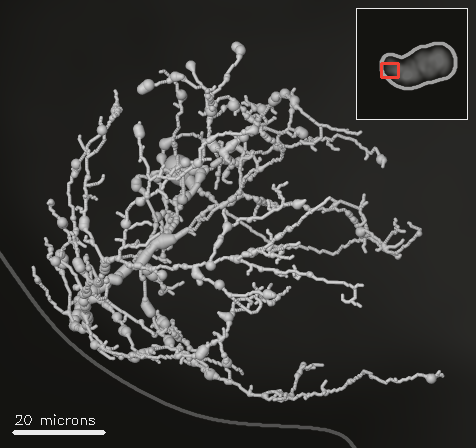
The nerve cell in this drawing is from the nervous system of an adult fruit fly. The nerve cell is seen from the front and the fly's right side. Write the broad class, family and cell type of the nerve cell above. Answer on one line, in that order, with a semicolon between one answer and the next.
nerve-cord intrinsic neuron; hemilineage 04B; IN04B063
